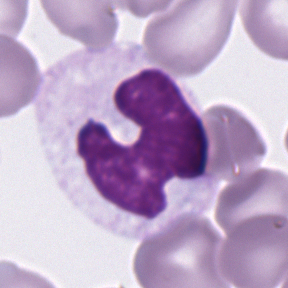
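Band neutrophil in a stained smear of peripheral blood, its nucleus lying off-centre toward the right side of the cell. Chromatin dark purple and coarsely clumped. Cytoplasm abundant and pale pinkish-lilac, holding fine, small lilac granules spread evenly throughout.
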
